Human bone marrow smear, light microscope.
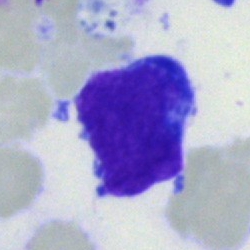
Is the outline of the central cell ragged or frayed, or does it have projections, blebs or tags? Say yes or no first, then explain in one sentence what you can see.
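Yes. Small blue knobs stick out from the lower left margin of the cell.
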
